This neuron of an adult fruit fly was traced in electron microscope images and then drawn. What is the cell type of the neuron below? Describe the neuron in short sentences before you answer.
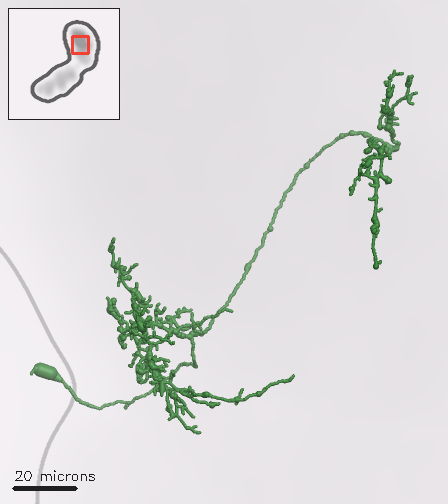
Its cell body lies at the lower left of the picture. By the scale bar it is about 130 microns wide in this view. Dozens of branch ends can be seen. It is a central-brain intrinsic neuron. Its cell type is PS178.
